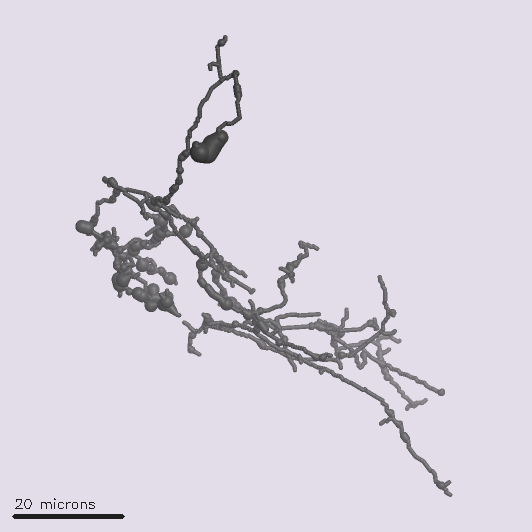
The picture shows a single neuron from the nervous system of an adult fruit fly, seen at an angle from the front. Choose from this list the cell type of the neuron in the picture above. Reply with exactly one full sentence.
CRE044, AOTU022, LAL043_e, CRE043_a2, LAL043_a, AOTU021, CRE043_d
This particular neuron has the cell type LAL043_a.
